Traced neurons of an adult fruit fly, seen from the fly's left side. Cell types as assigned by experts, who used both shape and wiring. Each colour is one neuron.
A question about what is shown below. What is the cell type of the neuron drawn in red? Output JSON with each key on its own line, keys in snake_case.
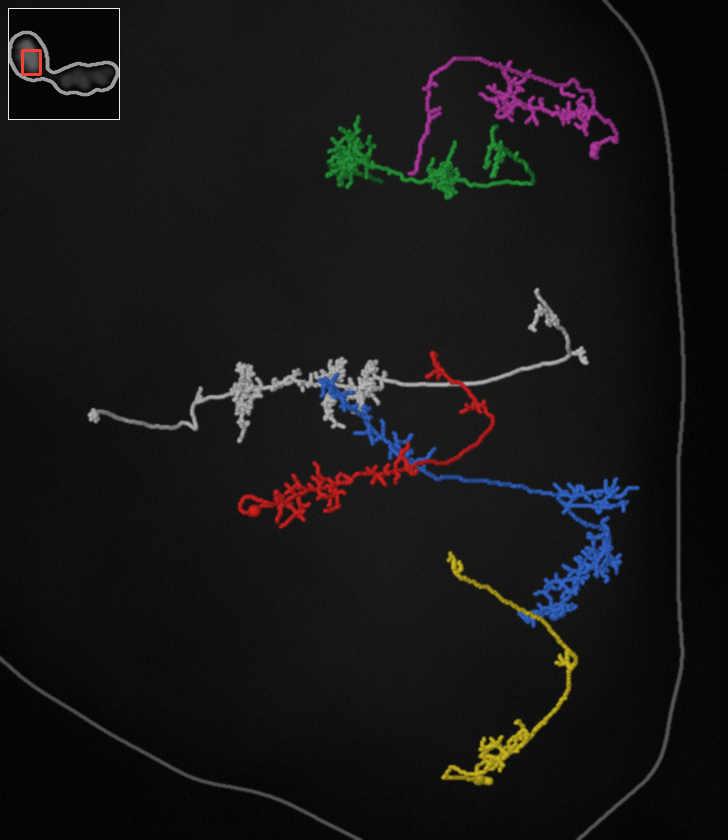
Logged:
{
 "cell_type": "Tm12"
}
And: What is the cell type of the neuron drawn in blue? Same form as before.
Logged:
{
 "cell_type": "TmY5a"
}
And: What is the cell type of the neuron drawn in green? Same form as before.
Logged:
{
 "cell_type": "Tm6"
}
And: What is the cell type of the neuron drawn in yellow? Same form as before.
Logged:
{
 "cell_type": "Tm2"
}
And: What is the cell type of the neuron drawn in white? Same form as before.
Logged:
{
 "cell_type": "TmY18"
}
